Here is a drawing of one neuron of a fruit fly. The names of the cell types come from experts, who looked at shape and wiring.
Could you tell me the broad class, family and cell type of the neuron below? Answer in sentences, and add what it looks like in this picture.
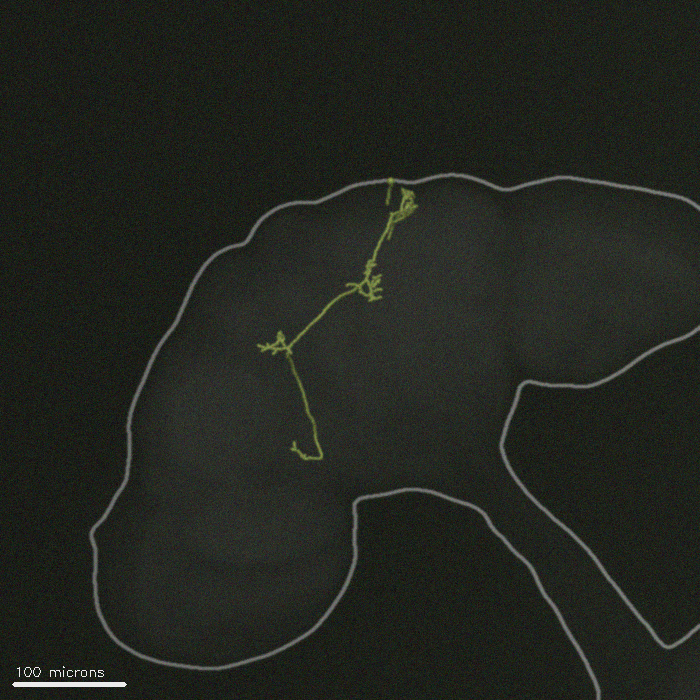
It is a central-brain intrinsic neuron. The family is hemilineage AOTUv3_ventral. Its cell type is AOTU039. It lies in the brain. The cell body is at the top of the picture. By the scale bar it is about 250 microns tall in this view.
